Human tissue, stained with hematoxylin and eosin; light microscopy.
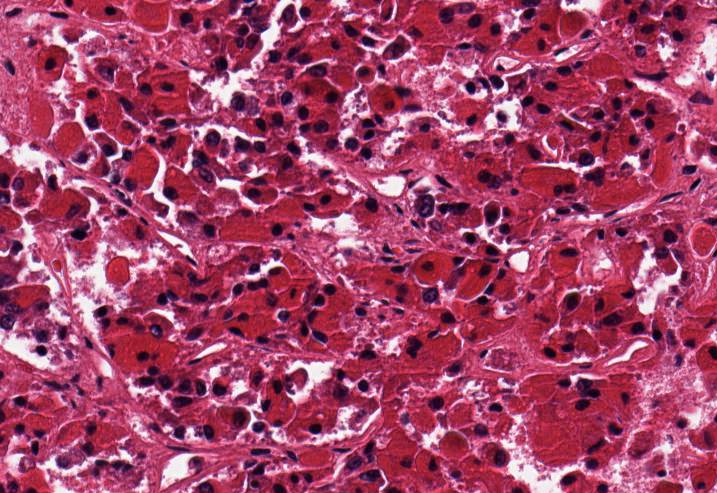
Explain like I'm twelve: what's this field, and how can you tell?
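The pars distalis of the pituitary occupies the field. Its cells lie in irregular nests and sheets divided by thin fibrous strands; each has abundant, deeply eosinophilic, bright red cytoplasm, and most have a single round to oval, dark nucleus.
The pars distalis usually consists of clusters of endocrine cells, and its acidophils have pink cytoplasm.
The cells form no glands or tubules with true lumens.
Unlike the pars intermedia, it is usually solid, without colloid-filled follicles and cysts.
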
